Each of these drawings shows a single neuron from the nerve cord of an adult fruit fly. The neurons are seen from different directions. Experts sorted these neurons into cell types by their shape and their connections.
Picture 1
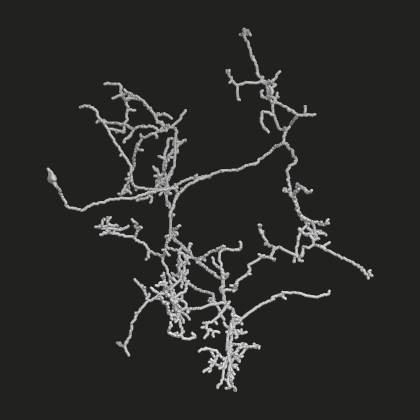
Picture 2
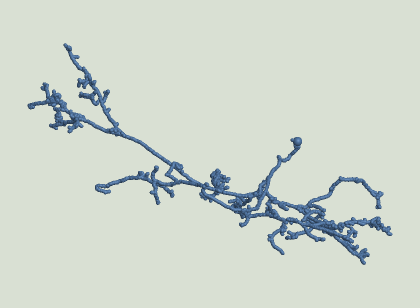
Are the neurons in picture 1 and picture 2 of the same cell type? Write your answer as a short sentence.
They are of the same cell type.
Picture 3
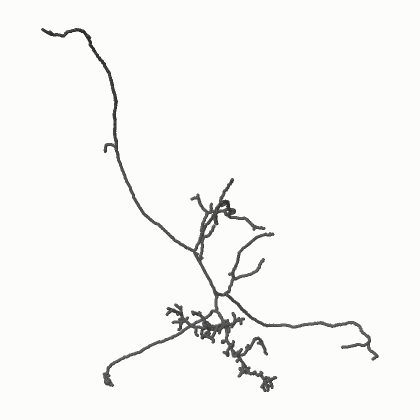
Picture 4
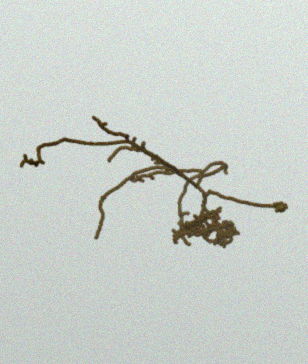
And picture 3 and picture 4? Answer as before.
They are of the same cell type.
